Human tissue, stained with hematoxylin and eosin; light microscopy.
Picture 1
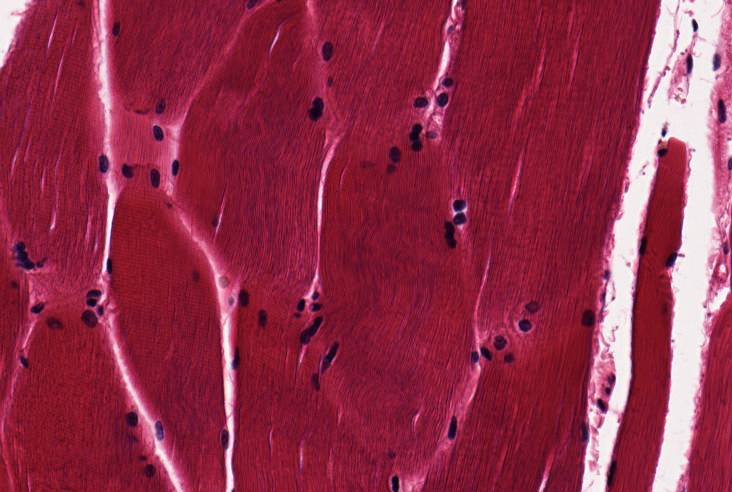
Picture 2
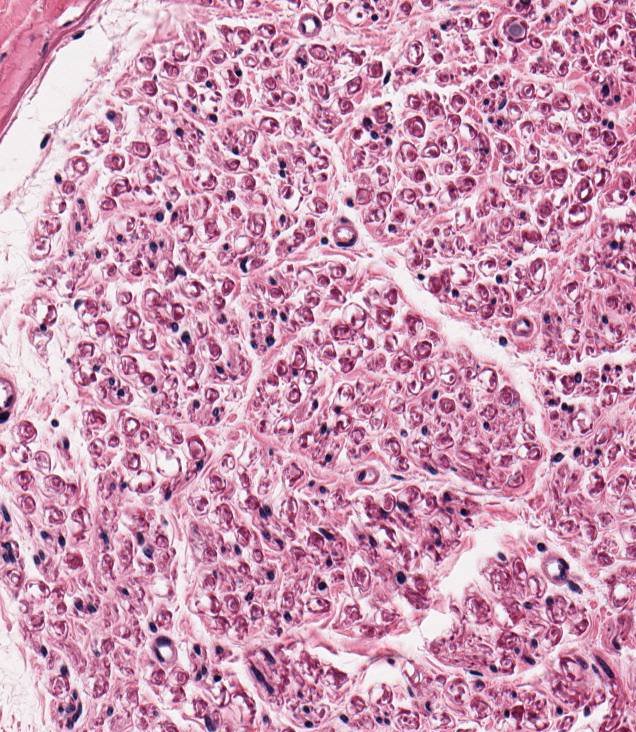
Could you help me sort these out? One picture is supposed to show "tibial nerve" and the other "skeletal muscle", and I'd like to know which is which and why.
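Of the two, picture 1 is skeletal muscle and picture 2 is tibial nerve. The skeletal muscle fibres carry fine cross-striations perpendicular to their length, with dark oval nuclei at their edges rather than their centres. Each fibre is many times wider than its marginal nuclei. The tibial nerve is filled with closely packed small round profiles of myelinated fibres cut across, many showing a pink ring around a small central dot. Small dark oval to elongated nuclei lie between them, far fewer than the profiles.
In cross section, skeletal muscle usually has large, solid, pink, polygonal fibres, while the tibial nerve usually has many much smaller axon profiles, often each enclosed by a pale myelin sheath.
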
